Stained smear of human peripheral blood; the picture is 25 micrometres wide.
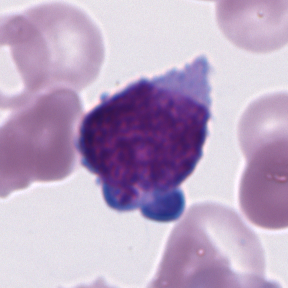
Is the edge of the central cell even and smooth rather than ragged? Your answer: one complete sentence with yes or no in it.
No, the border of this cell is rough instead of smooth.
